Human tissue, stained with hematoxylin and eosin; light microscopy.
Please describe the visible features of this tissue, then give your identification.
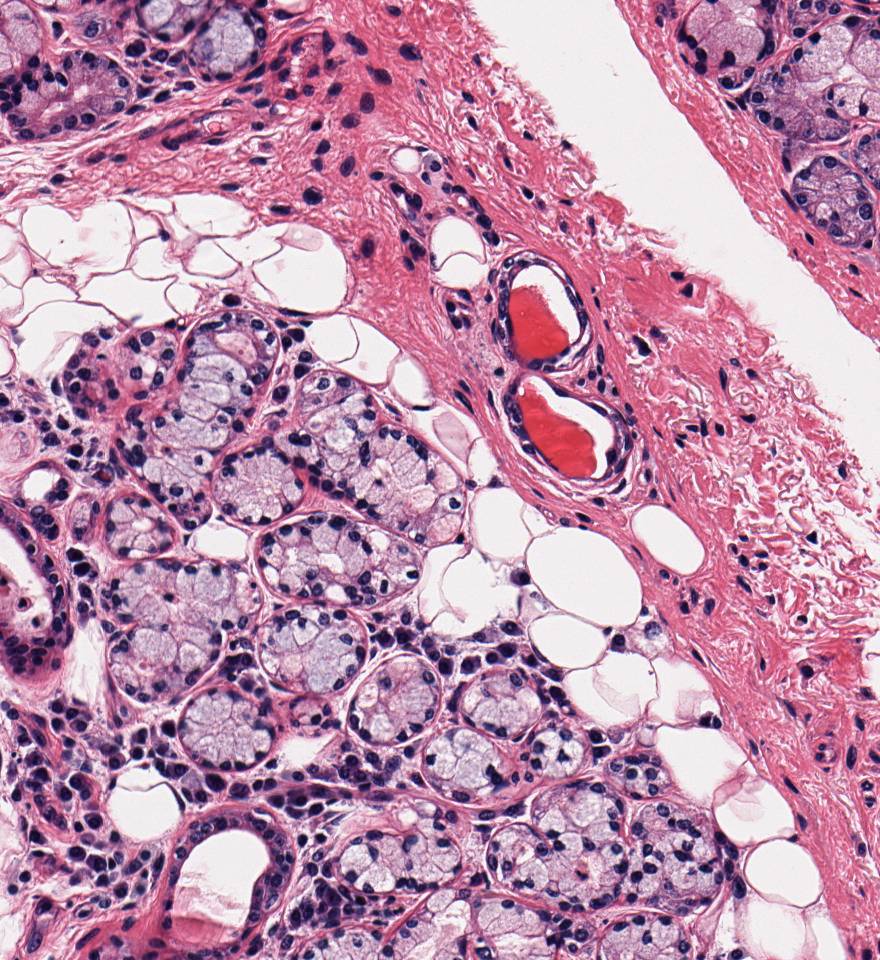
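Lower left: mucous glands, parted from the upper right by a diagonal band of pink connective tissue. Clear, empty fat cells along upper and right border of lobule. Near centre, two adjacent vessels full of bright red blood. Ducts with open lumens, lined by pink-cytoplasm cells, at left edge and bottom left. Name: minor salivary gland.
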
